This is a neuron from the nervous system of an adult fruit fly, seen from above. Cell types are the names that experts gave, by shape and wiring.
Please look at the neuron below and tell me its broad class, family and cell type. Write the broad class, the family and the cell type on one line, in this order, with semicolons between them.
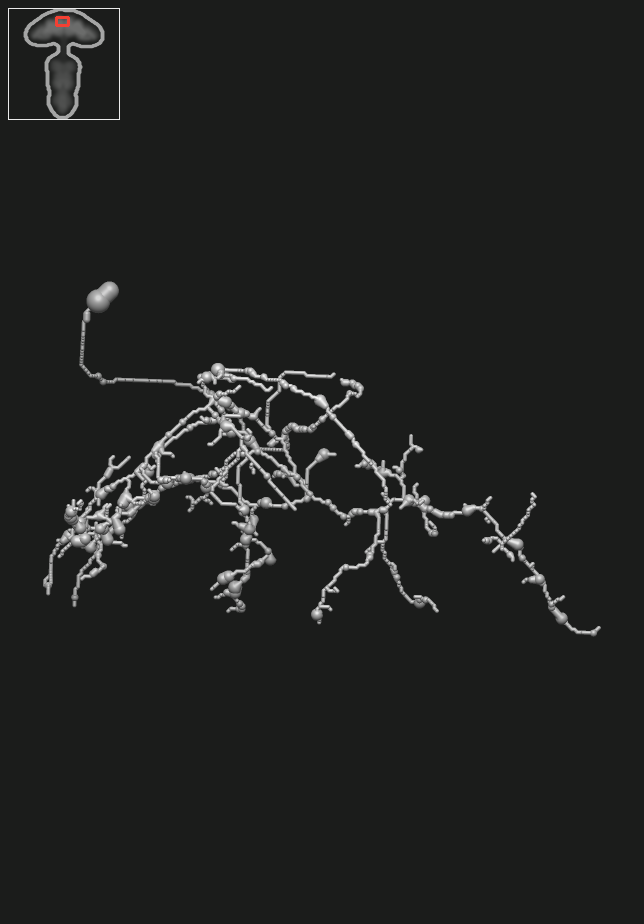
central-brain intrinsic neuron; hemilineage TRdm; GNG261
